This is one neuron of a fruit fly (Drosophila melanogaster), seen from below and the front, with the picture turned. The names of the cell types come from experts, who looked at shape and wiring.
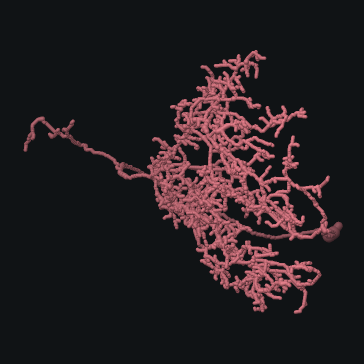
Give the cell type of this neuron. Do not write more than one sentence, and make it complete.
The neuron belongs to cell type IN23B014.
